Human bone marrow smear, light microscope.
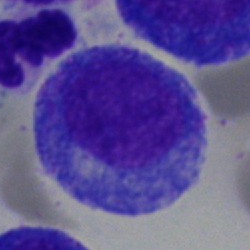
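Promyelocyte at the centre of a stained human bone marrow smear. Round outline. Deep blue cytoplasm, paler in a zone just below the nucleus. No coarse granules visible.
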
